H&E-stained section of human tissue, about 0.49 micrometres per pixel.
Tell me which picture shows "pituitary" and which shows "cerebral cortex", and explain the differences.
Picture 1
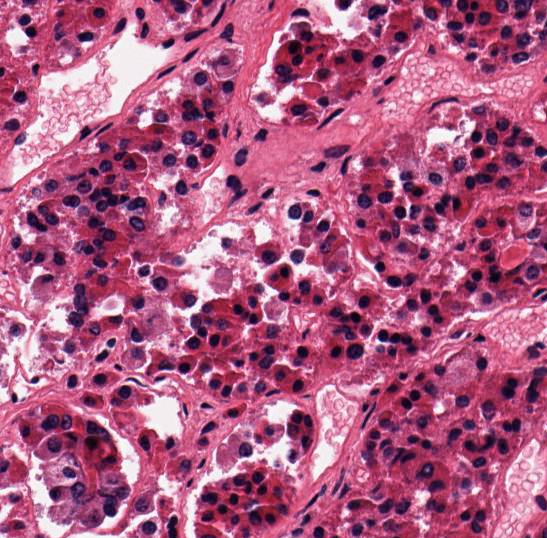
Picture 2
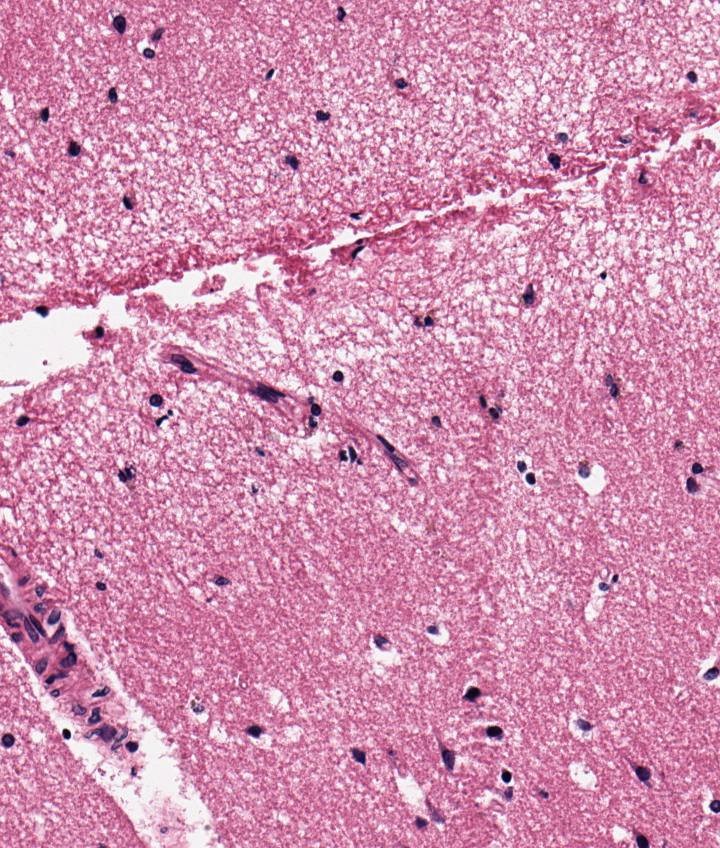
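That first one's the pituitary, and the second is the cerebral cortex. In the pituitary the cells sit in nests and cords with thin pink septa between them throughout, and many have intensely red, eosinophilic cytoplasm. Their nuclei are round, dark-staining and fairly uniform in size. The cortex is different: most cells appear only as small, round, dark-staining nuclei with little visible cytoplasm, and in the lower right several sit within clear halos. As for vessels, the pituitary has thin-walled channels packed with red blood cells running between the nests, at the upper left and the right edge. The cortex has a thin capillary with elongated nuclei angling down to the right across the centre-left, plus a larger vessel with elongated dark nuclei in its wall through the lower left corner.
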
